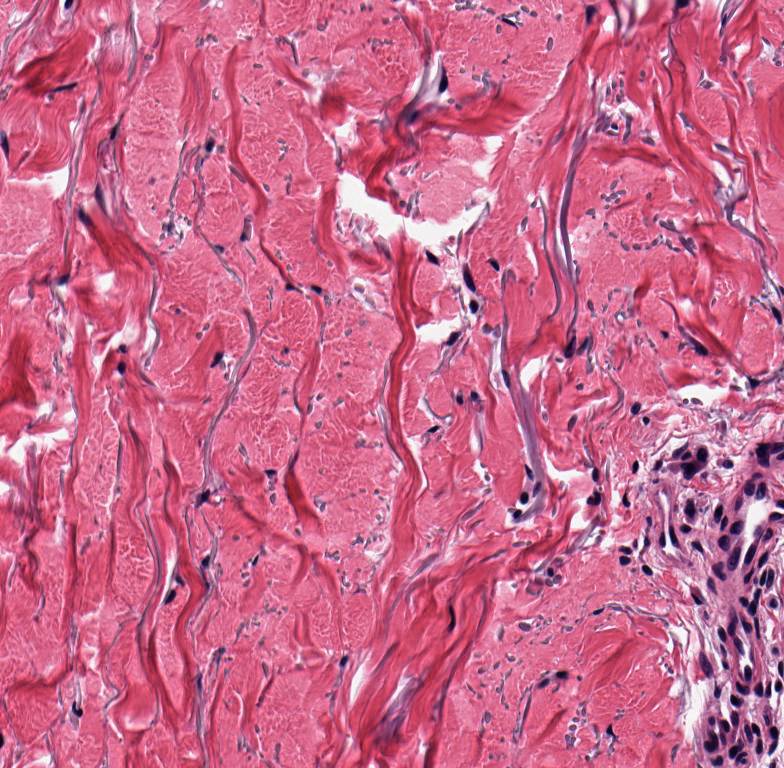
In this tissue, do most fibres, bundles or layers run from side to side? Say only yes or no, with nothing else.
No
